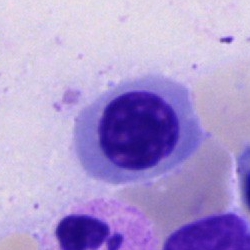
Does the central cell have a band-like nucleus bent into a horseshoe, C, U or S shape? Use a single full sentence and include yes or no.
No, this cell has one compact round or oval nucleus.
